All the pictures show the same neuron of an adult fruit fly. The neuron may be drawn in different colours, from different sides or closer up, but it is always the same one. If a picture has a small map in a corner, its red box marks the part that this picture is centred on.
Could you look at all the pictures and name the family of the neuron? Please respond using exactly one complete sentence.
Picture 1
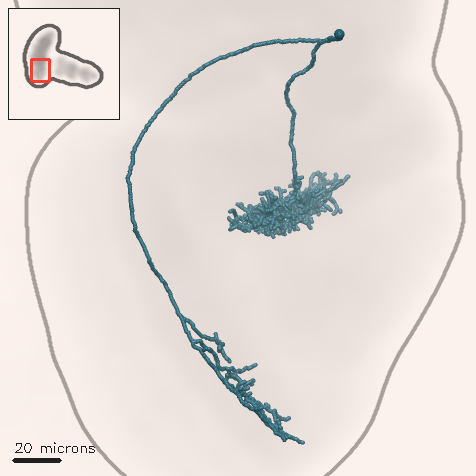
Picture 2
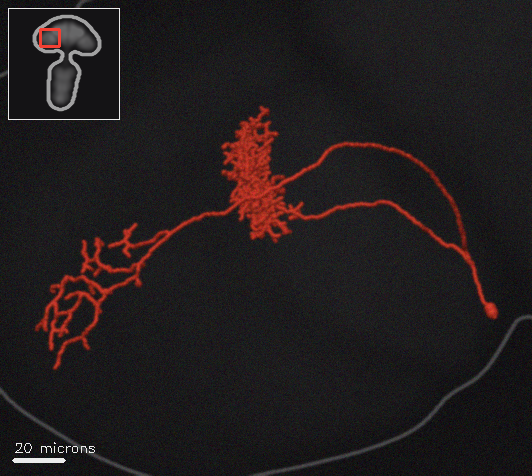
By its family, the neuron is MeLo.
